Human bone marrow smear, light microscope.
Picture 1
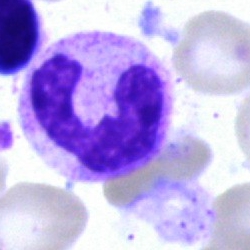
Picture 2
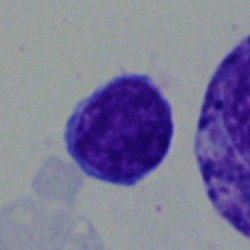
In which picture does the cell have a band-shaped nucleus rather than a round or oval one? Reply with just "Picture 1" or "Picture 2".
Picture 1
